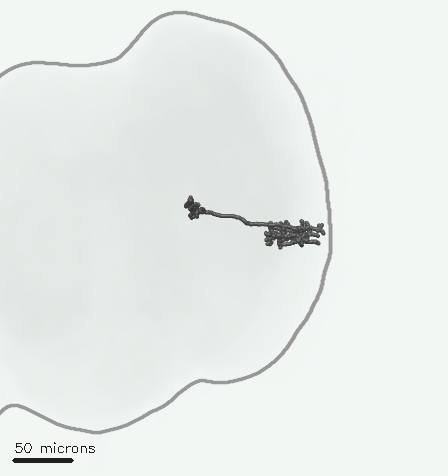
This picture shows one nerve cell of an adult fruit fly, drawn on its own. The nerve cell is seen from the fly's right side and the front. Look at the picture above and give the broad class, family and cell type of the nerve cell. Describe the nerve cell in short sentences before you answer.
The drawing shows no cell body. By the scale bar it is about 120 microns wide in this view. Its broad class is optic-lobe intrinsic neuron. The family is Tm. The cell type is Tm37.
